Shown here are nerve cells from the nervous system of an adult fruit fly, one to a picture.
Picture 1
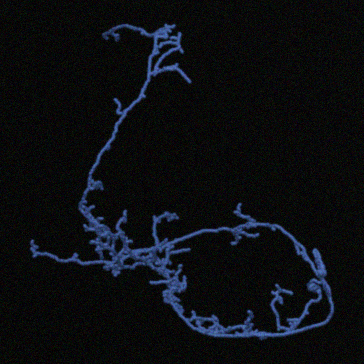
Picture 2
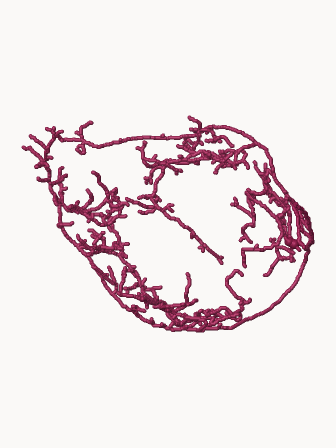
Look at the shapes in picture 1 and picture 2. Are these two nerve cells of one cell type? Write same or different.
different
